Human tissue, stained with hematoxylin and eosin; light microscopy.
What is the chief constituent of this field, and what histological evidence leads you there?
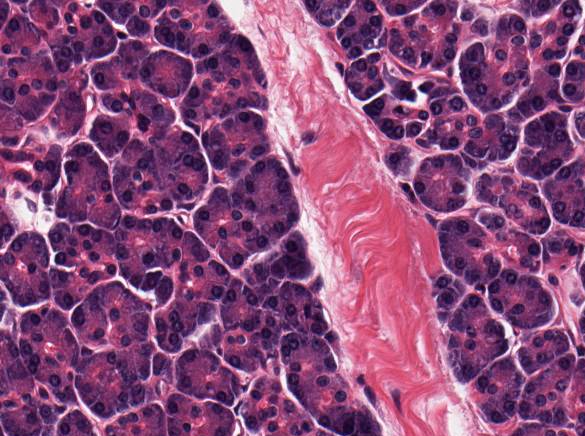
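The field mainly shows exocrine pancreas. Look at the small rounded acini: their wedge-shaped cells gather around tiny central points, with no wide lumina. Each cell is two-toned, deep purple at the base and pinker toward the centre, and its round, dark nucleus sits toward the outer base.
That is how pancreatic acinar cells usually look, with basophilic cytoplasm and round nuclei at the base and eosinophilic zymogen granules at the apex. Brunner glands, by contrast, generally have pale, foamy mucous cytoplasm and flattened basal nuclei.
A central band holds wavy collagen fibres running along its length.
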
